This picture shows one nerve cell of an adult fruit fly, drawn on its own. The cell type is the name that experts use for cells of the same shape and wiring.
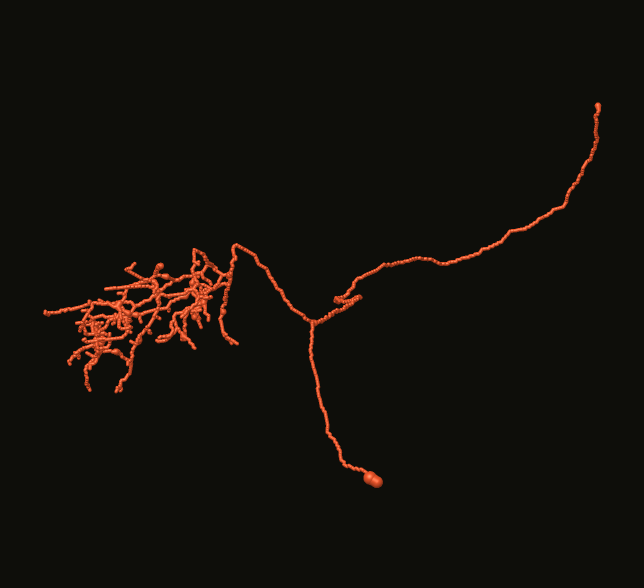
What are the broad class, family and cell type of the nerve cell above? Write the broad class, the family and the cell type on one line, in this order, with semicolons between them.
visual projection neuron; LC; LC28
